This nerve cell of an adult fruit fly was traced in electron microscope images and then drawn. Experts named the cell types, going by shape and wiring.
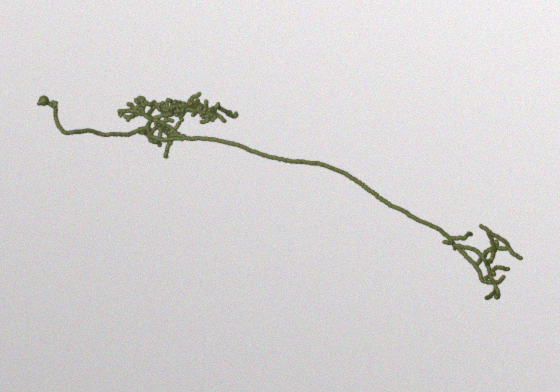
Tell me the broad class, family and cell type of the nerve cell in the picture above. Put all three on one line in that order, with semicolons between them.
central-brain intrinsic neuron; hemilineage VLPl&d1_lateral; CB1109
